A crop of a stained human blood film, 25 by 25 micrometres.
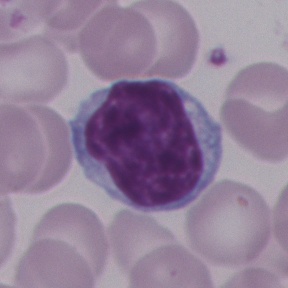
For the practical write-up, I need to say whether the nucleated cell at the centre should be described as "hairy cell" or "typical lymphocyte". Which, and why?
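It is a typical lymphocyte, not a hairy cell.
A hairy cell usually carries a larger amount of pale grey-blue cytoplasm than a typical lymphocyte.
In this cell the nucleus, about 11 by 9 micrometres, fills about 70% of the cell's area. The outline is roughly round with a slightly uneven edge, measuring about 13 by 12 micrometres. The nucleus is a rounded, unlobed mass without deep indentation. The chromatin is dark purple and coarsely clumped, with paler streaks between the clumps. The cytoplasm contains no clear vacuoles.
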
